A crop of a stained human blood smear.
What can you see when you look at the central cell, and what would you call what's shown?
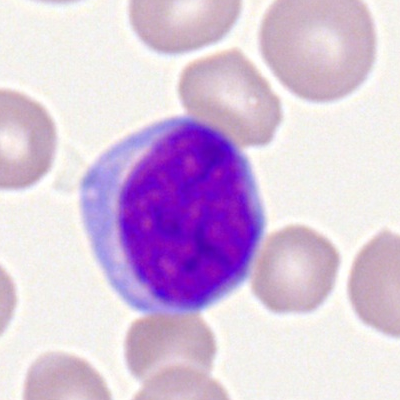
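Looking at the outline, it's broadly rounded, though a few sides are flattened and slightly angular. The cytoplasm is widest to the left of the nucleus, and it stains pale blue. I can't see any granules in it. It is a lymphocyte.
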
